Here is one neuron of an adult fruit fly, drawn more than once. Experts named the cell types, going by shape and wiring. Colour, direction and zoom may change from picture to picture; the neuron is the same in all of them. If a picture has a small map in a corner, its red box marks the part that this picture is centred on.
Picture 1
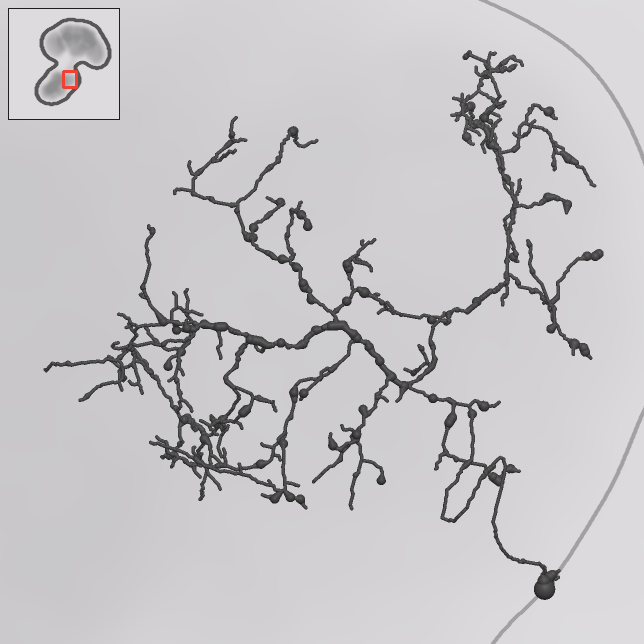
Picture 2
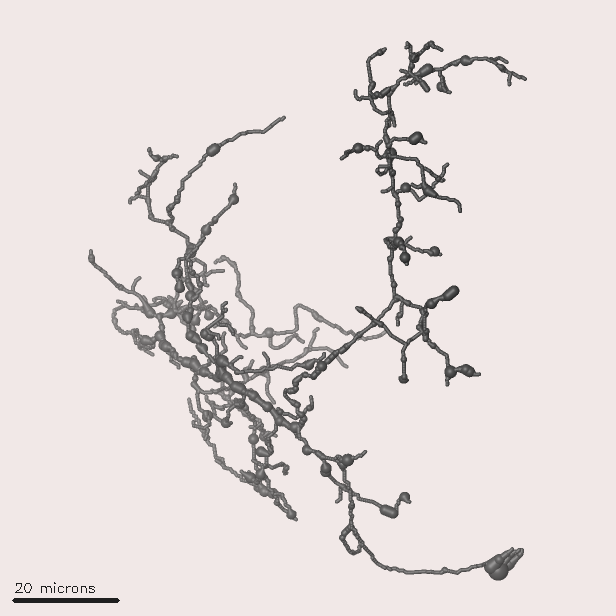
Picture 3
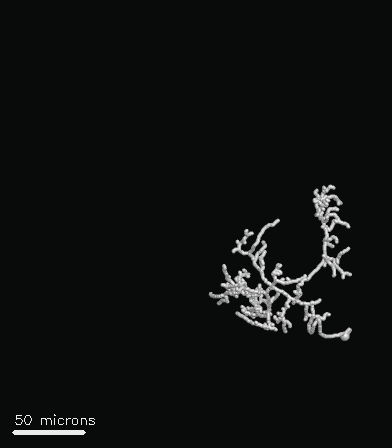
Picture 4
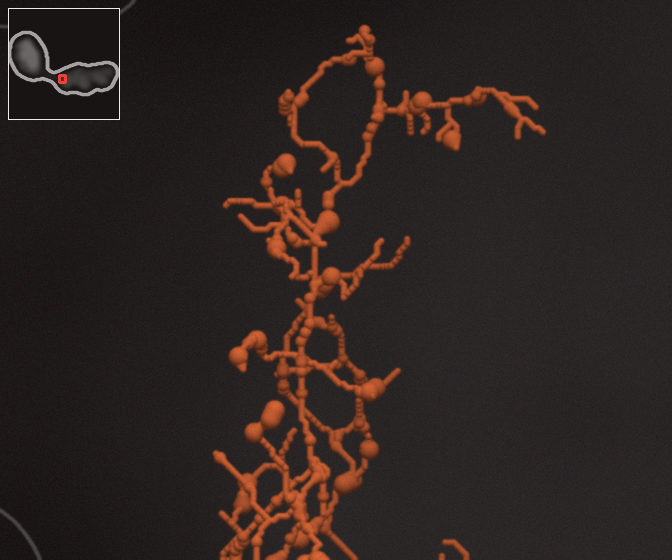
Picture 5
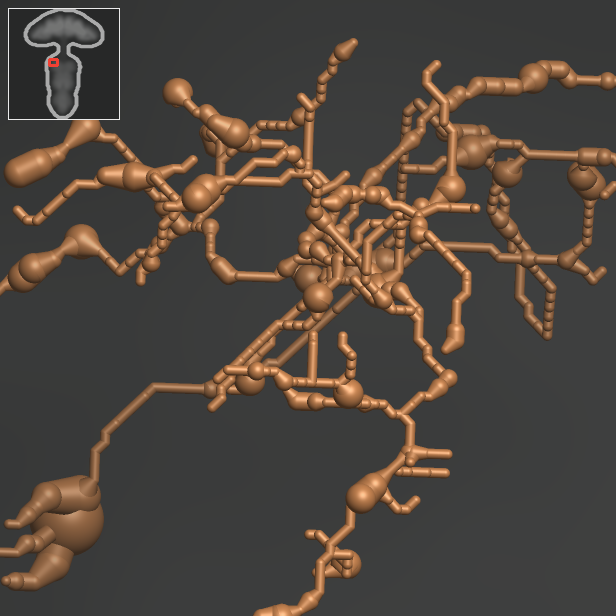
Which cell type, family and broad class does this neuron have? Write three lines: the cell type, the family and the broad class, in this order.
IN13A058
hemilineage 13A
nerve-cord intrinsic neuron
